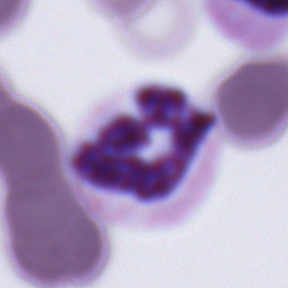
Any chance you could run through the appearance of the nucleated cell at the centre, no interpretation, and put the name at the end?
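Visible features: the chromatin is dark purple with coarse clumping, and the cytoplasm is pale pink. More cytoplasm lies below the nucleus than above it. The cell outline is roughly round and smooth. Name: segmented neutrophil.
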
